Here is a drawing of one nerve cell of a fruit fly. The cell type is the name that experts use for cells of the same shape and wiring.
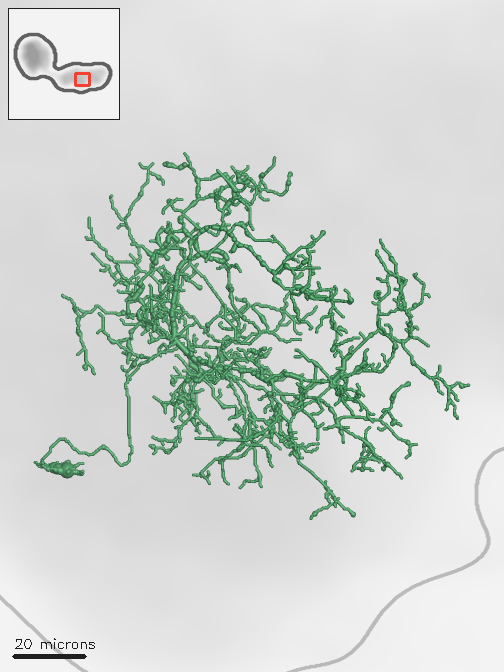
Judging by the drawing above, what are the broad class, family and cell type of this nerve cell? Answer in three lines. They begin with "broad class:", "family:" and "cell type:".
broad class: nerve-cord intrinsic neuron
family: hemilineage 16B
cell type: IN16B030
